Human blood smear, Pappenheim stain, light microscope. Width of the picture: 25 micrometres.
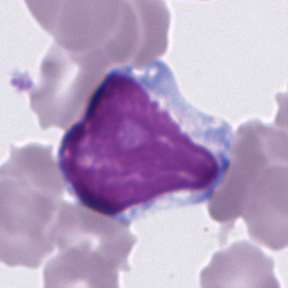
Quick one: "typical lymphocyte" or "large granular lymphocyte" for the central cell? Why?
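This one is a typical lymphocyte.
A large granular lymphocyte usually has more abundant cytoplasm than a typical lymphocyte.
Here the cytoplasm is only a scant pale blue rim, broadest on the upper right, and that is what decides it. Notice, too, that the edge of that rim is uneven and ragged. The roughly triangular nucleus fills most of the cell, with a pale, rounded area near its centre.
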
